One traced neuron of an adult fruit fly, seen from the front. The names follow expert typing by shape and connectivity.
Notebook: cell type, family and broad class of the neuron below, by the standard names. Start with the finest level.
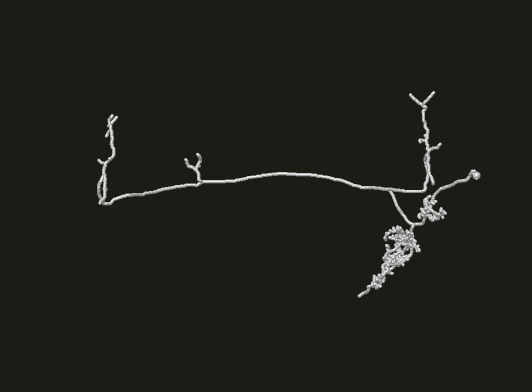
WED051; hemilineage VLPl&d1_lateral; central-brain intrinsic neuron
